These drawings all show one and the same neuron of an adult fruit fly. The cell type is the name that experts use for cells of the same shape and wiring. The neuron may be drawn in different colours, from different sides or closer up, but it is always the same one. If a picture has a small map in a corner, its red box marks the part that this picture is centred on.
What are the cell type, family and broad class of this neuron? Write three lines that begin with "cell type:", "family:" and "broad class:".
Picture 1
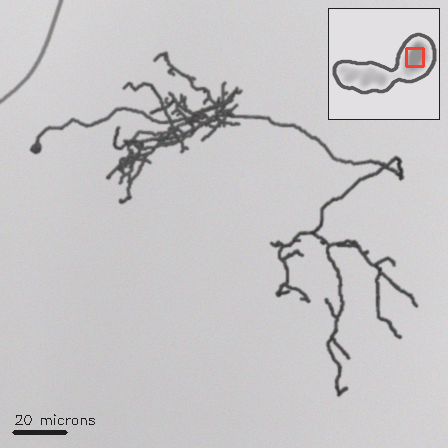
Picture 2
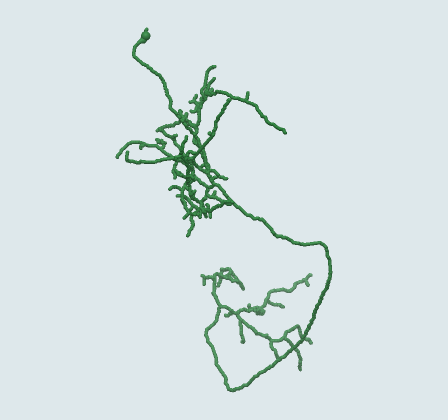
cell type: CB1554
family: hemilineage DM5_central
broad class: central-brain intrinsic neuron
